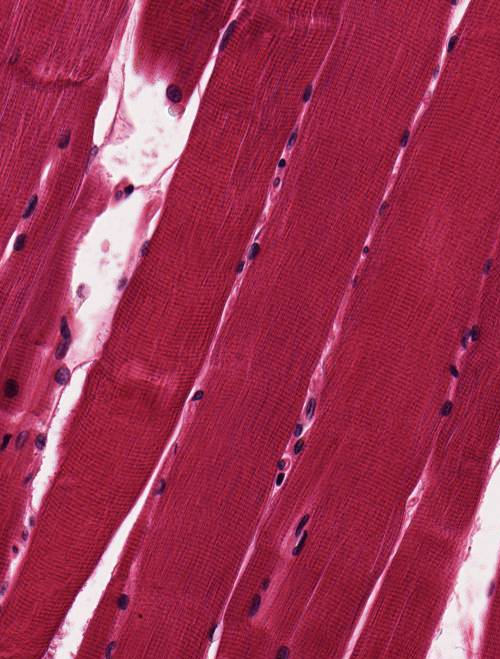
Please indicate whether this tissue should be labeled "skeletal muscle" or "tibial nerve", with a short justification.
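It is skeletal muscle.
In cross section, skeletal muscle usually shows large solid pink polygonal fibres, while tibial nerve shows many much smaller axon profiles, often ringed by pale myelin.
Here long parallel fibres run diagonally from lower left to upper right, with deep, even red-pink cytoplasm. Their dark purple, elongated oval nuclei follow the long axis and lie at the fibre edges, not the centres.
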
